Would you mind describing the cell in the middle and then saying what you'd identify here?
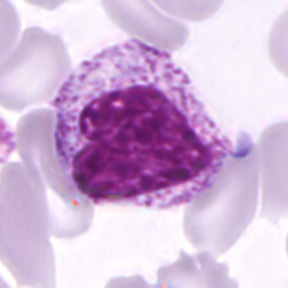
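Nucleus a single unsegmented mass, outline irregular and folded. Cytoplasm widest above the nucleus, narrowest below. Background pale pinkish-lilac, with many fine reddish-purple granules scattered throughout. Cell: band neutrophil.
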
